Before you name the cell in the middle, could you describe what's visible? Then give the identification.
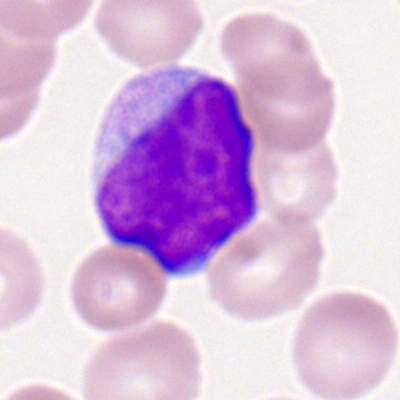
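First, the outline is roughly oval and taller than it is wide. Next, the cytoplasm is pale blue and at its broadest on the upper left of the cell. Along the lower edge runs a narrow rim of darker blue cytoplasm. The cell is a myeloblast.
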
